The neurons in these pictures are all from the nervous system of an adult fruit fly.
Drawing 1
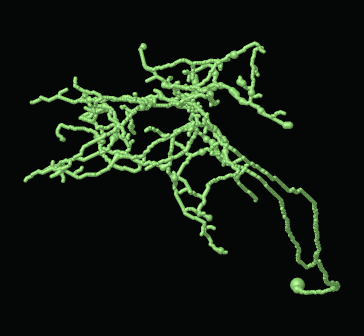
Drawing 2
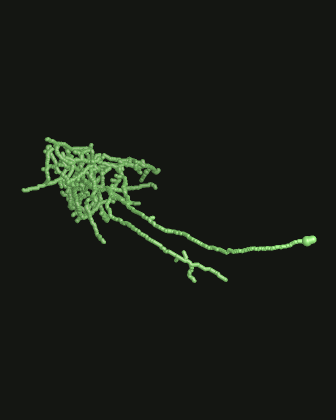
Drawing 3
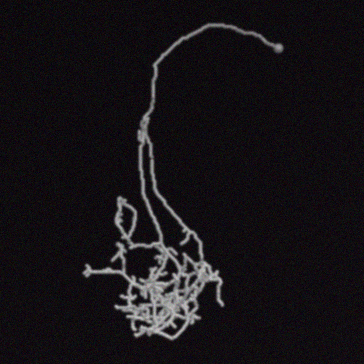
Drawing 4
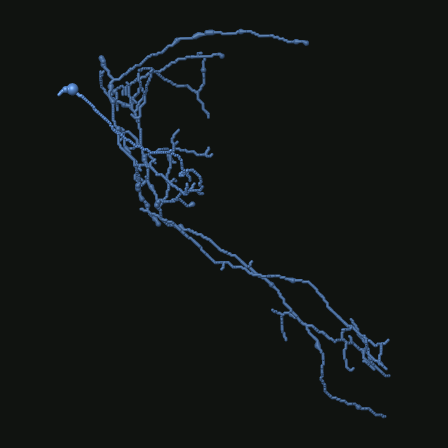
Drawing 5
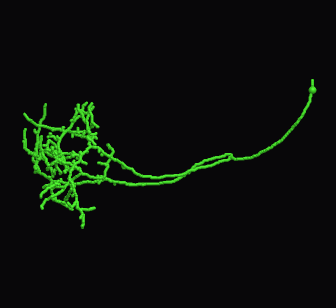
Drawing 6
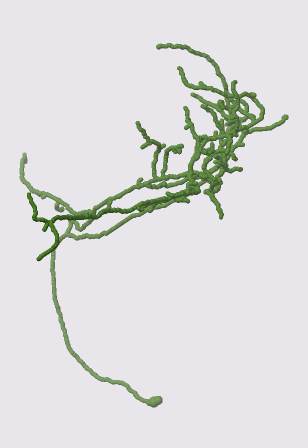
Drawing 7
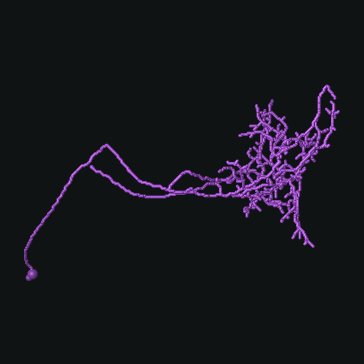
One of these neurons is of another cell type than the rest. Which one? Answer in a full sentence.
The neuron in drawing 4 is of another cell type than the rest.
